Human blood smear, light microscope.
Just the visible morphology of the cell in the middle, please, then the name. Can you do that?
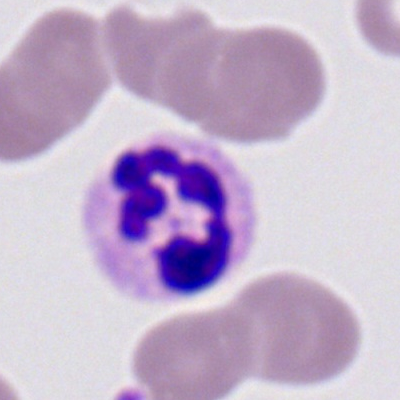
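Several nuclear lobes are arranged around a pale centre, with dense, dark purple, clumped chromatin. Plentiful pale pink-lilac cytoplasm holds only fine, faint pinkish granules. The cell is a segmented neutrophil.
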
